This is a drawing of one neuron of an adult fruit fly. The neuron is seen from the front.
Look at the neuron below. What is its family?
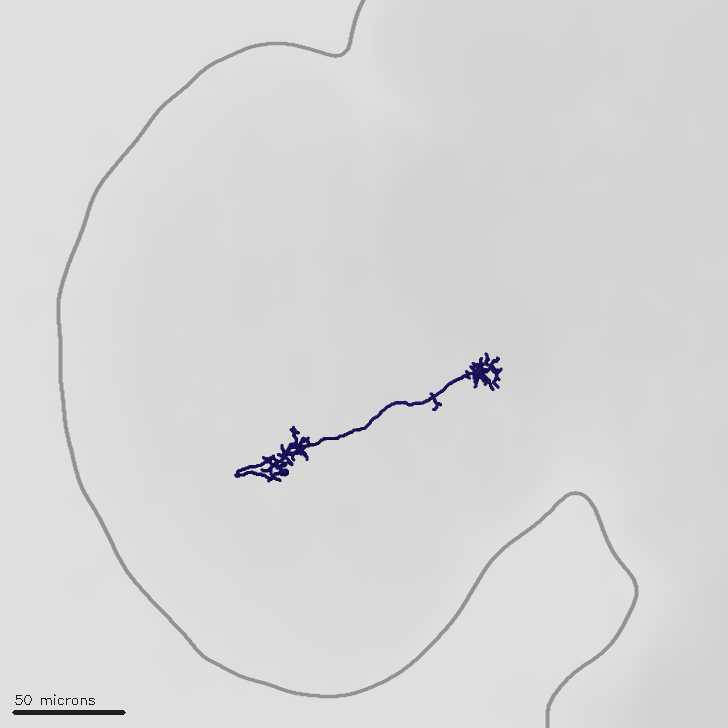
Tm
